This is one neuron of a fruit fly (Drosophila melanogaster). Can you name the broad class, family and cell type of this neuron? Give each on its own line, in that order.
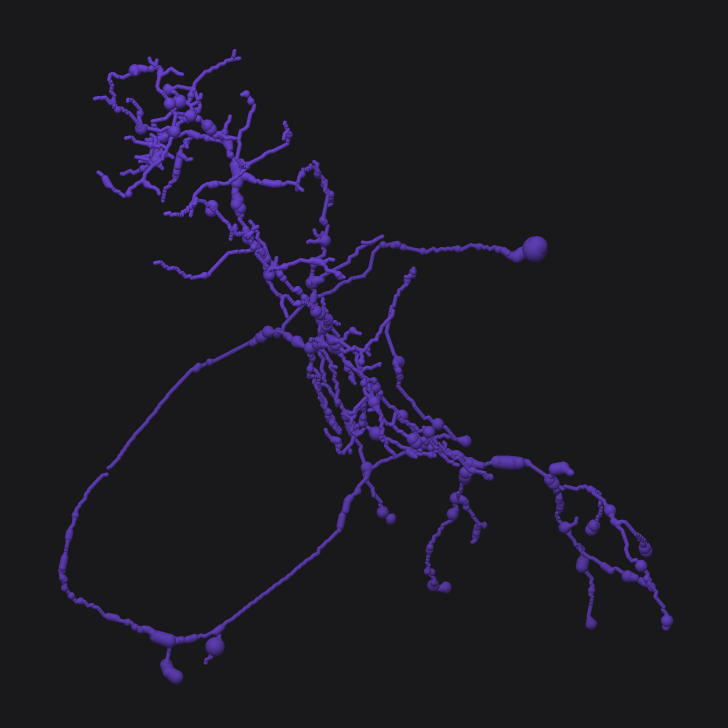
central-brain intrinsic neuron
hemilineage VLPl&d1_dorsal
AVLP225_b1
